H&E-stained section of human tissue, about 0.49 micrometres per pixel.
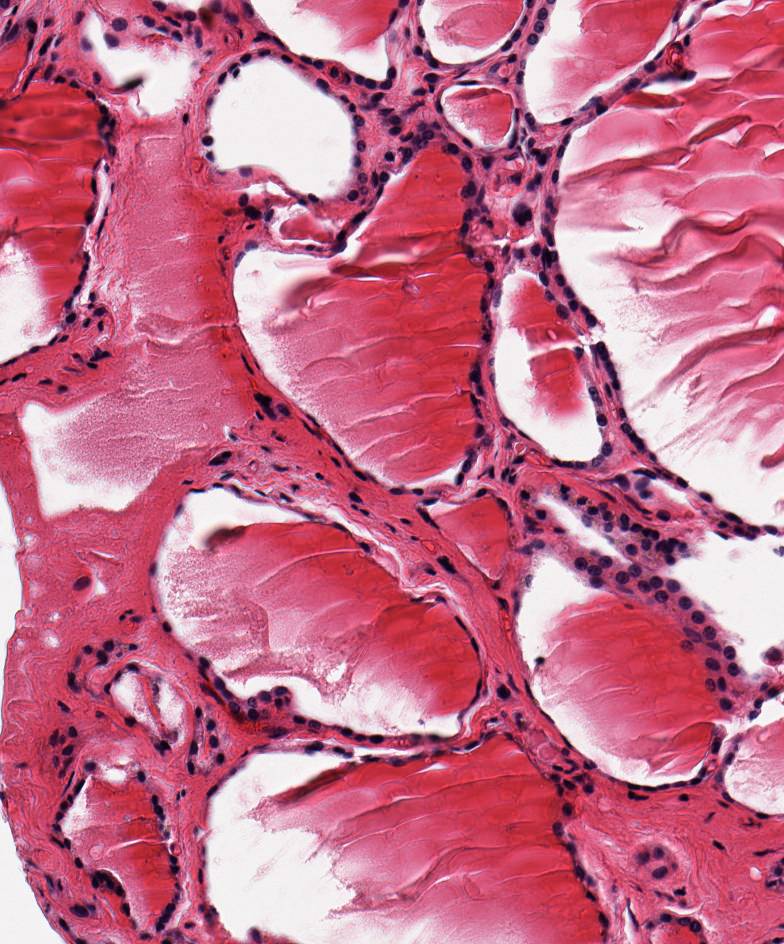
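Thyroid: each follicle seems lined by one layer of flattened to low cuboidal cells, their small, dark, round to oval nuclei in one row. Pink fibrous stroma, broadest at left, separates follicles. In many, colloid has shrunk and cracked from the lining, leaving white spaces.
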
